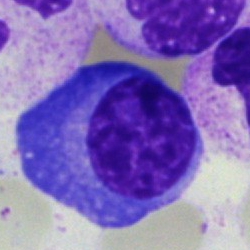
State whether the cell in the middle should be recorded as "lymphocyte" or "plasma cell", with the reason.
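Plasma cell, not lymphocyte. Cytoplasm abundant, deep blue.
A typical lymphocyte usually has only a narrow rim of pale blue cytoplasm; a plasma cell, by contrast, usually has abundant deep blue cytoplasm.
Outline an irregular oval, wider than tall. Chromatin coarse: dark clumps separated by paler strands. Paler cytoplasmic zone against the left side of the nucleus.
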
